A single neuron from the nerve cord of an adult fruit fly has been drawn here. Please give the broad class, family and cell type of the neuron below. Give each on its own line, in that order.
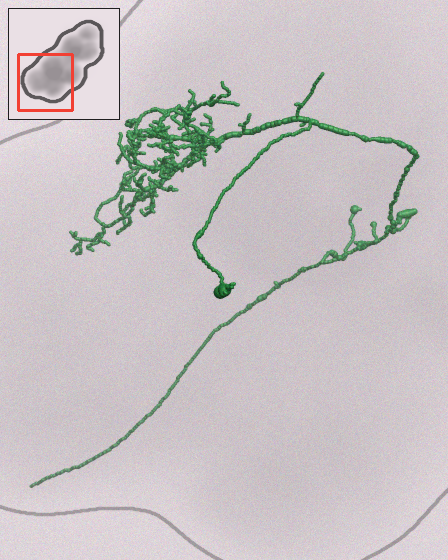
ascending neuron
hemilineage 07B
AN07B041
